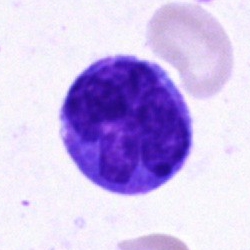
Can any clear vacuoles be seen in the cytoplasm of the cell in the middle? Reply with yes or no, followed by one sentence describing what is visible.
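No. No vacuoles are seen in the cell.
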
